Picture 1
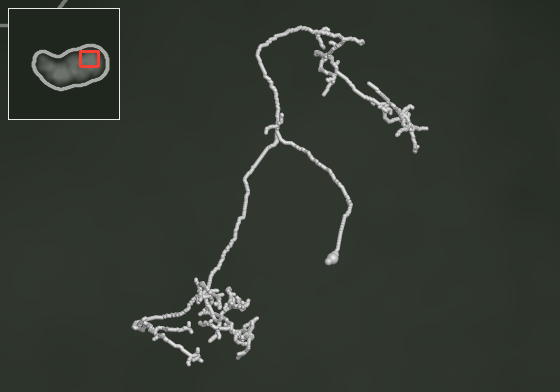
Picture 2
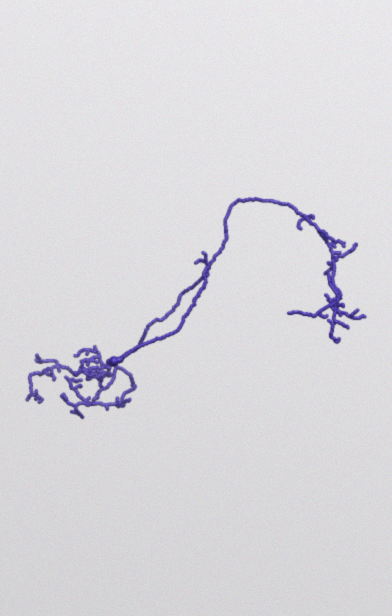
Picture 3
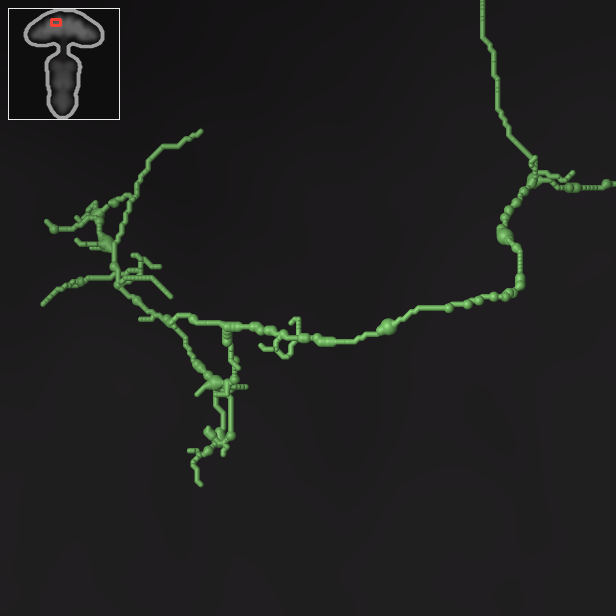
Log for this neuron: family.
class DAN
